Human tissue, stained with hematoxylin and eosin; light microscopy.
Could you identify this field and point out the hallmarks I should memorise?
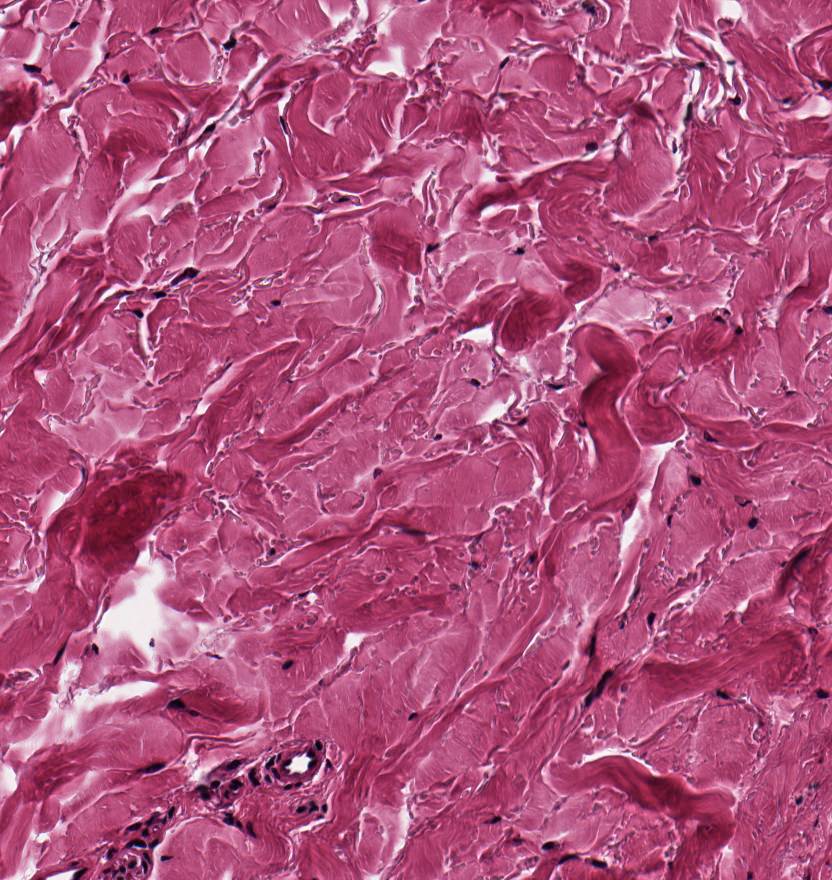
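The field shows dermis. Thick, closely packed pink collagen bundles fill nearly all of it, running in many directions.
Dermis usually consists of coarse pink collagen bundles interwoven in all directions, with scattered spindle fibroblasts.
Cells are sparse, mainly small dark elongated nuclei lying singly between the bundles.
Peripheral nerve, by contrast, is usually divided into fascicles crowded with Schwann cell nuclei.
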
